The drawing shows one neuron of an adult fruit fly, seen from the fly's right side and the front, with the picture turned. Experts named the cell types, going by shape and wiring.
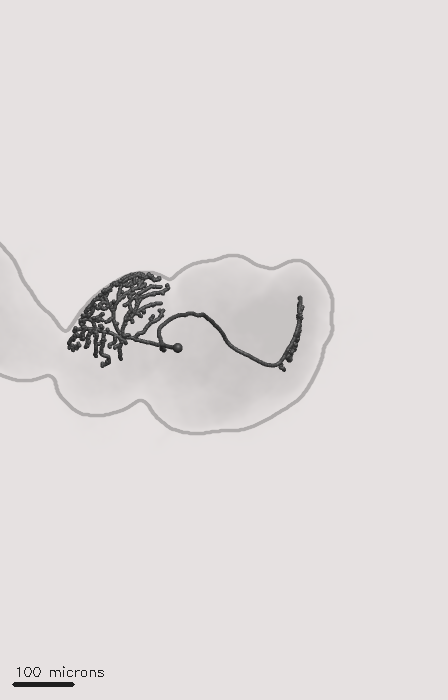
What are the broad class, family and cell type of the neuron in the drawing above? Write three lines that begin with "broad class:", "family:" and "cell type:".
broad class: optic-lobe intrinsic neuron
family: hemilineage VPNl&d1_lateral
cell type: MeVPMe10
